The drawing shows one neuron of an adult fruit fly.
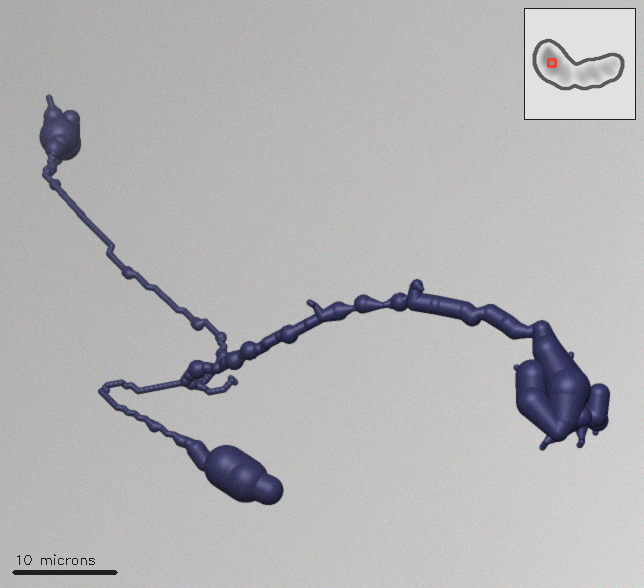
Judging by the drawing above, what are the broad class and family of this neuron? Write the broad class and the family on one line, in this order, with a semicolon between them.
central-brain intrinsic neuron; hemilineage AOTUv3_dorsal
